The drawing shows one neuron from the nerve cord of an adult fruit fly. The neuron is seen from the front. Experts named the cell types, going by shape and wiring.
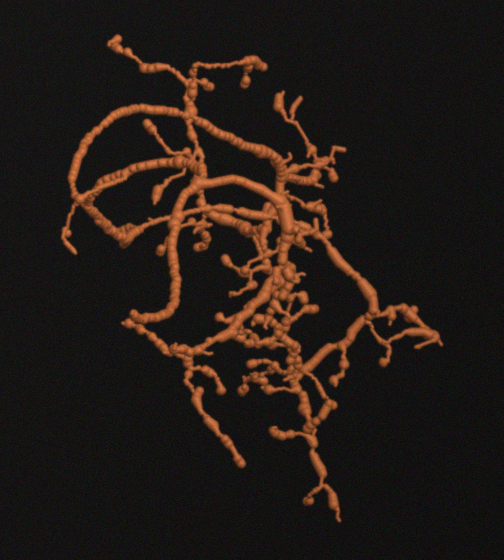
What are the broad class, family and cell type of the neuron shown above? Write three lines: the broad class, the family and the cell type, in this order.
descending neuron
hemilineage LB6
DNge023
